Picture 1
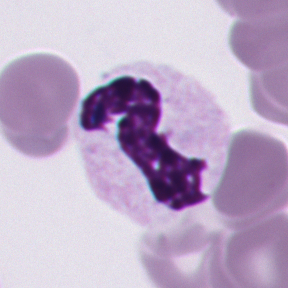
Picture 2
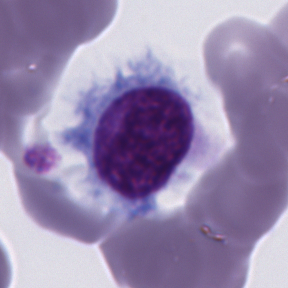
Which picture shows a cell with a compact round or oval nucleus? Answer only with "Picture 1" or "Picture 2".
Picture 2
